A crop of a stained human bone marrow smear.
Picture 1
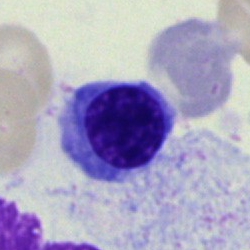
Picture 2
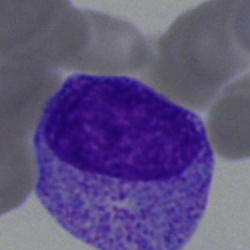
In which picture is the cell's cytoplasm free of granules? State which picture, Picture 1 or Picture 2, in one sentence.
The cytoplasm of the cell shown in picture 1 holds no visible granules.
